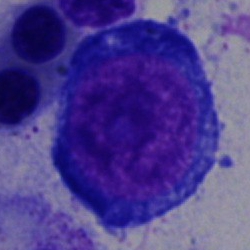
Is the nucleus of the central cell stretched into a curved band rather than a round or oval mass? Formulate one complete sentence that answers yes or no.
No, the nucleus takes the form of a single compact round or oval mass.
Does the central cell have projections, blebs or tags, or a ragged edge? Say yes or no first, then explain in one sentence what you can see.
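Yes. Small blebs are seen at the right edge of the cell.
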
